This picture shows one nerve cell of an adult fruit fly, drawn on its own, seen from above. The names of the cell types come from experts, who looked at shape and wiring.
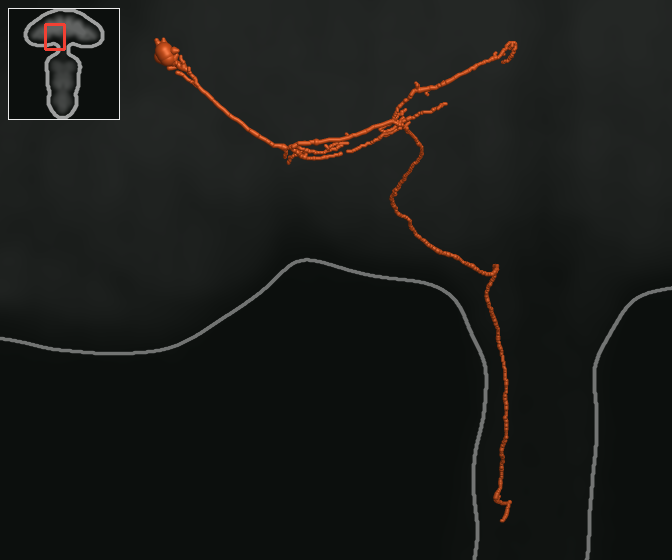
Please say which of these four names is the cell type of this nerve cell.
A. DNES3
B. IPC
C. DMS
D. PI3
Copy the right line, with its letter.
A. DNES3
